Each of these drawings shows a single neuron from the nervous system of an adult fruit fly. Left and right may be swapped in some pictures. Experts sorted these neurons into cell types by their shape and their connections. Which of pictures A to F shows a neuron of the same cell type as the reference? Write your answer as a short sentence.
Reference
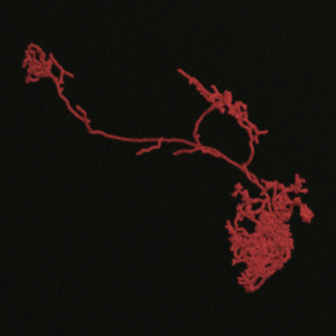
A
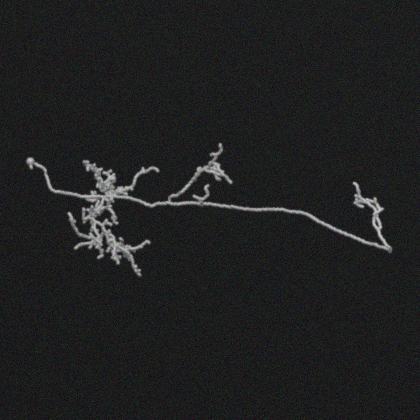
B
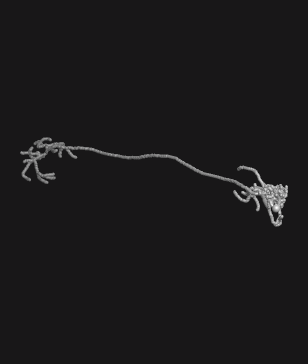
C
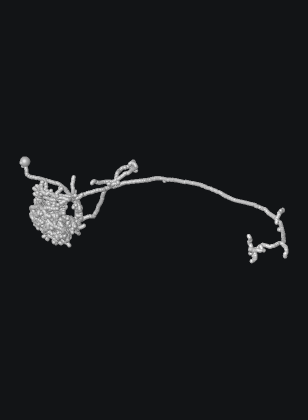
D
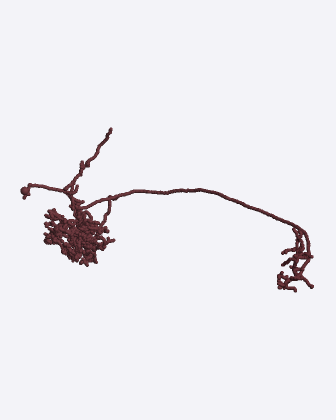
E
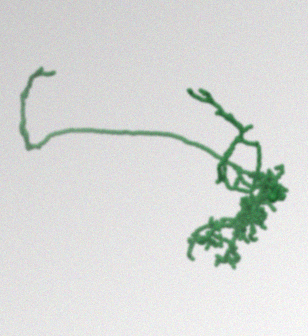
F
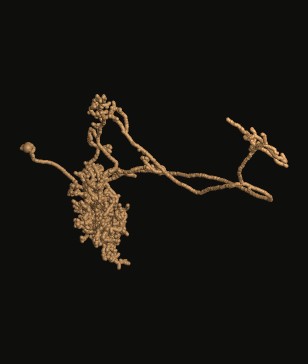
Picture F shows a neuron of the same cell type.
